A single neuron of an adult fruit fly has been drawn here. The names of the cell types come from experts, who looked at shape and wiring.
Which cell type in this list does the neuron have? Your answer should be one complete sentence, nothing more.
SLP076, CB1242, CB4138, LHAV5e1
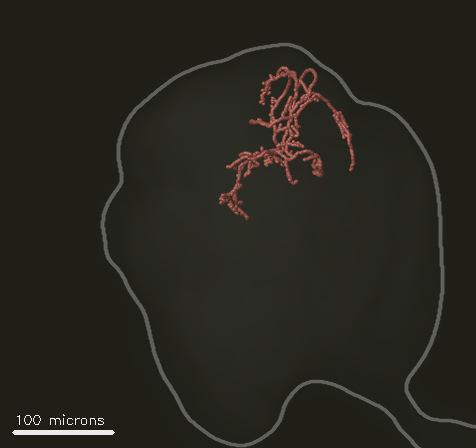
The cell type that fits this neuron is SLP076.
